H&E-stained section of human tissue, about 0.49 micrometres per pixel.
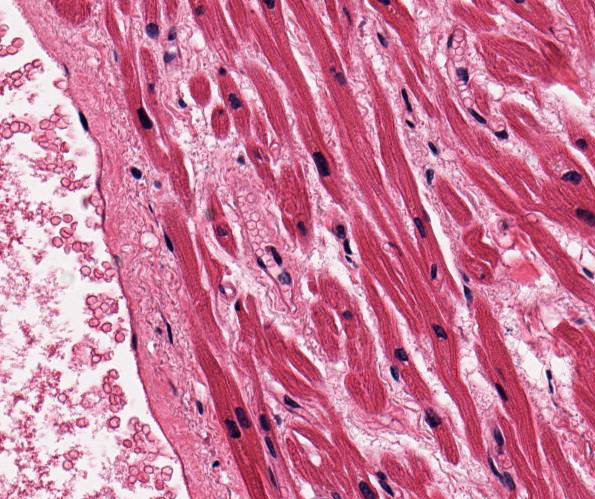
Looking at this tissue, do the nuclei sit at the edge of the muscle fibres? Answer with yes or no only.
No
